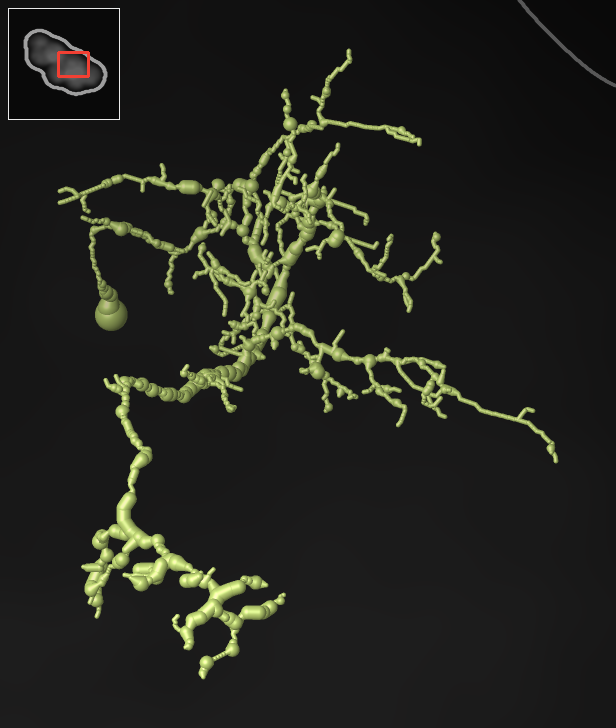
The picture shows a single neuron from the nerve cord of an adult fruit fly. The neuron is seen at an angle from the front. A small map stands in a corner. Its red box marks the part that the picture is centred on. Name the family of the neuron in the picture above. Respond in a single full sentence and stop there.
It is to family hemilineage 19A that the neuron is assigned.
